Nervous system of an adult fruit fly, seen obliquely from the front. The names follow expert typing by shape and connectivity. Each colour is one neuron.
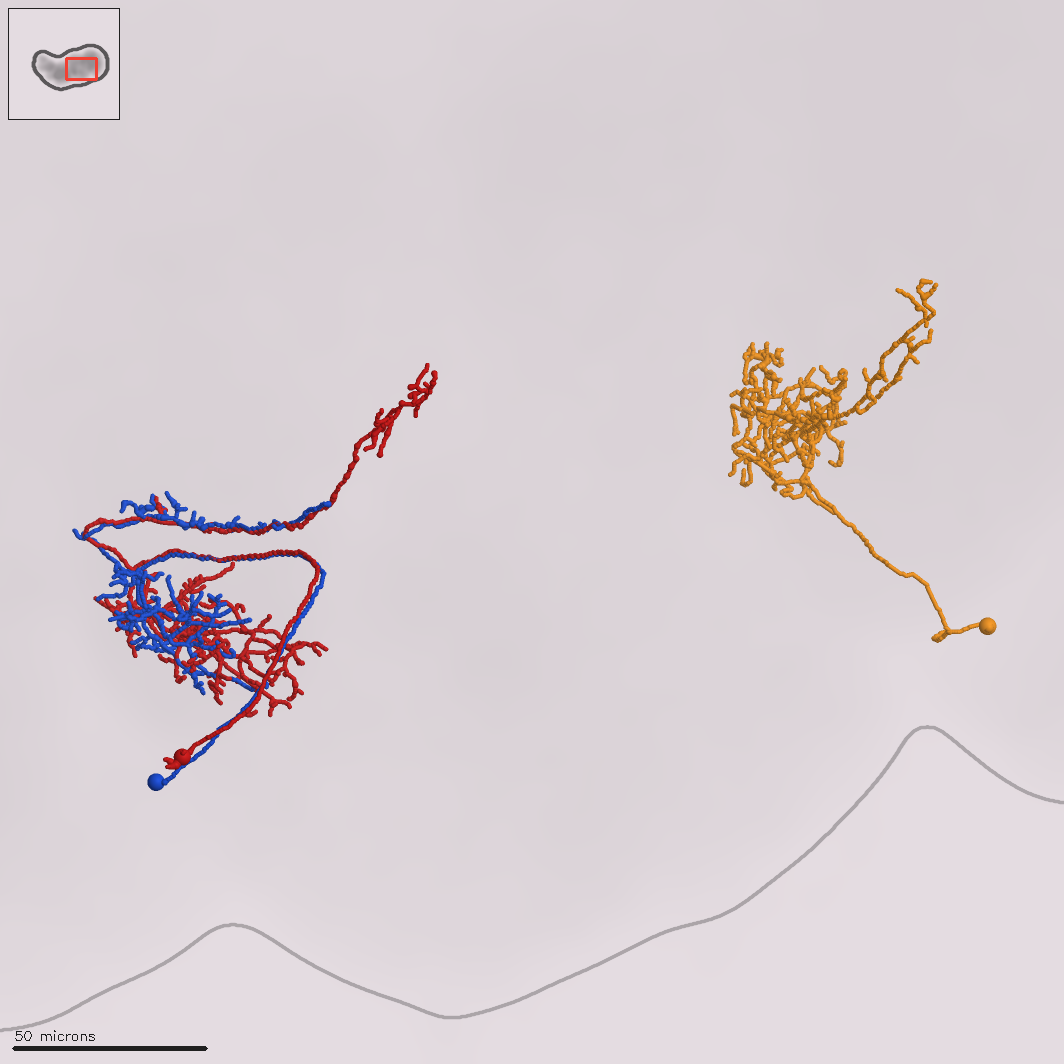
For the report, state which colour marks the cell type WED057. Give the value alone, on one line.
orange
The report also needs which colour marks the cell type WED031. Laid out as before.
red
